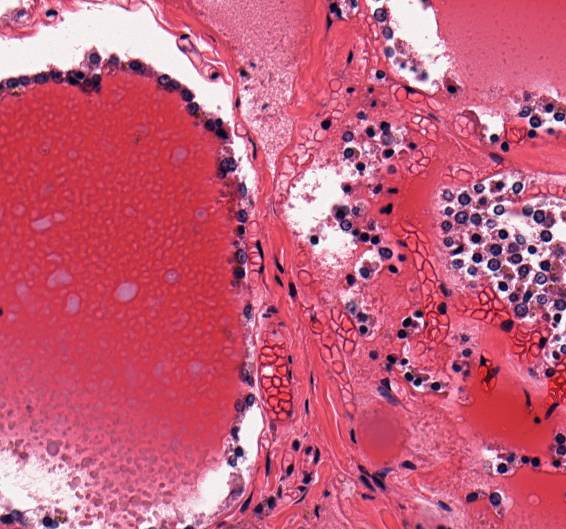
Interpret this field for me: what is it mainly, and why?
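A thyroid follicle is the main thing here: one large, colloid-filled follicle takes up the left half. Look at its lining, a single layer of flattened to low cuboidal cells with dark round nuclei; that settles it.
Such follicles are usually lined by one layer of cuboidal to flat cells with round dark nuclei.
A narrow fibrous band with elongated dark nuclei runs down the middle, and small vessels packed with red blood cells lie on the right.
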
